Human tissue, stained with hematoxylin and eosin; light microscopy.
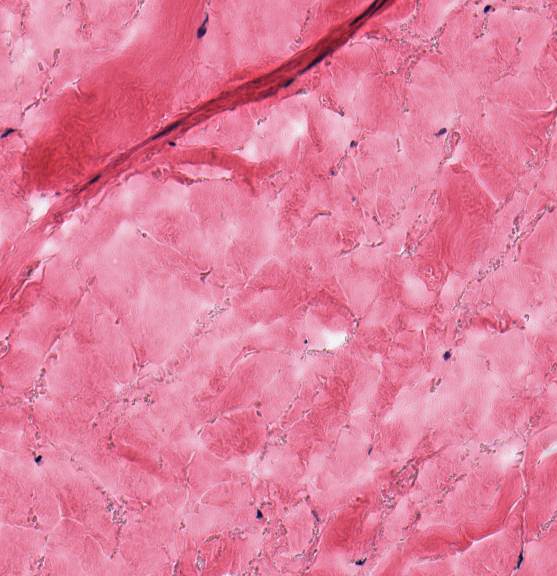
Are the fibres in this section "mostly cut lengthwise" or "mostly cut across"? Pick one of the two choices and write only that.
Mostly cut across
